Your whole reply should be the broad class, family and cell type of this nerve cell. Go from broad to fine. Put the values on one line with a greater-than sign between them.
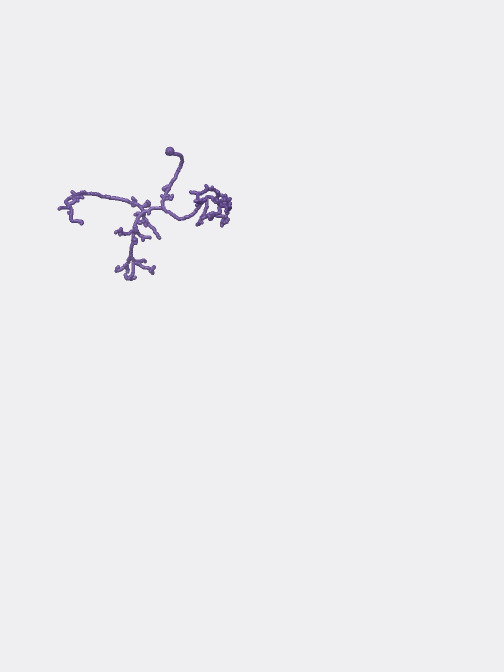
central-brain intrinsic neuron > hemilineage SMPpd1 > SMP362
